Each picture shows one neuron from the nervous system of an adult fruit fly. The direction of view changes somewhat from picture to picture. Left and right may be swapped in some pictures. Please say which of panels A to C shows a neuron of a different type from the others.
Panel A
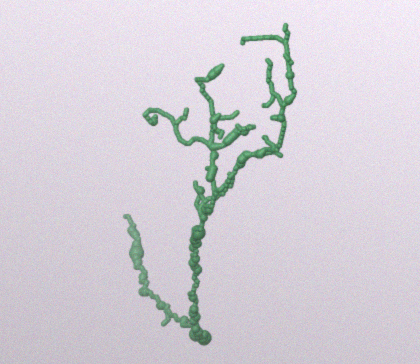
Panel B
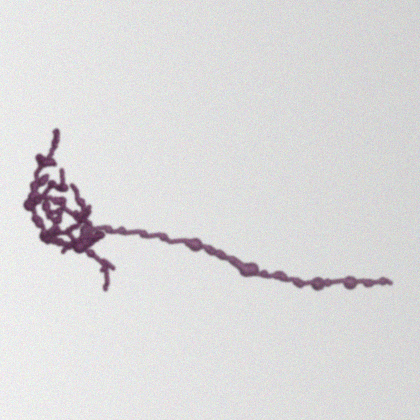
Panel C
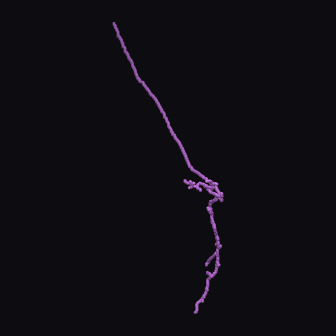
C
